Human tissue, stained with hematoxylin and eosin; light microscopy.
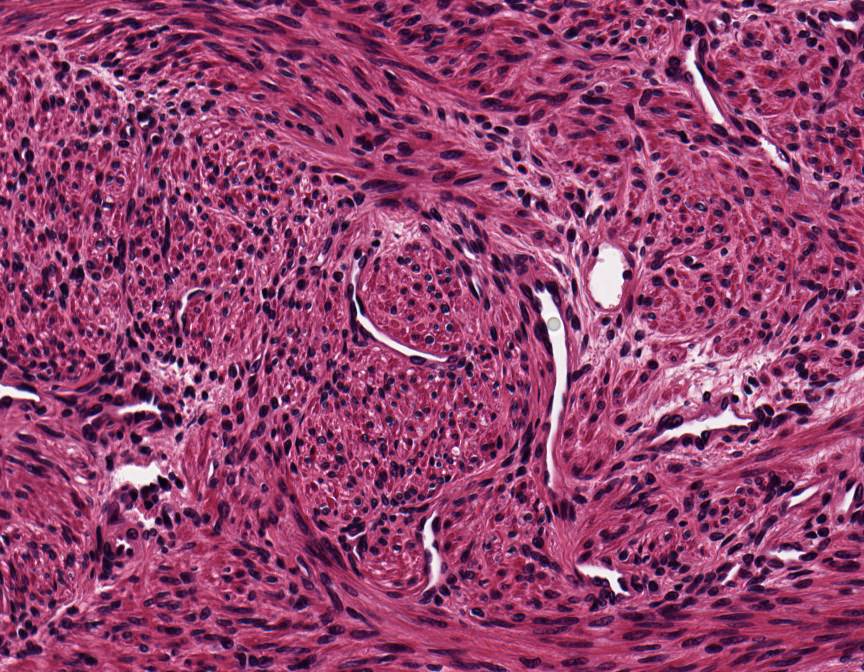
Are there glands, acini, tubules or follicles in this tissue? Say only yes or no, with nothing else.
No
